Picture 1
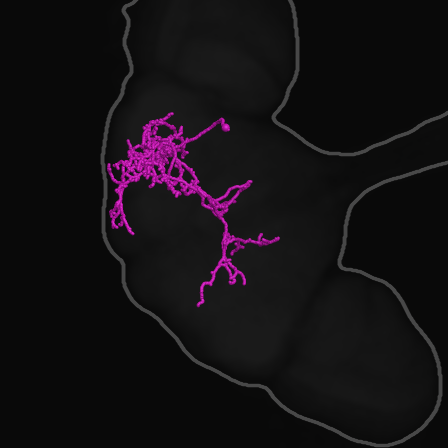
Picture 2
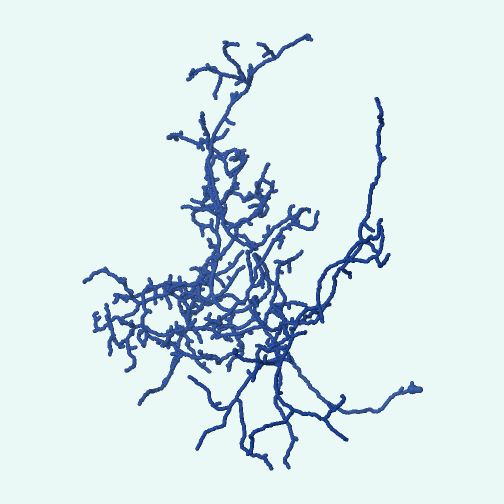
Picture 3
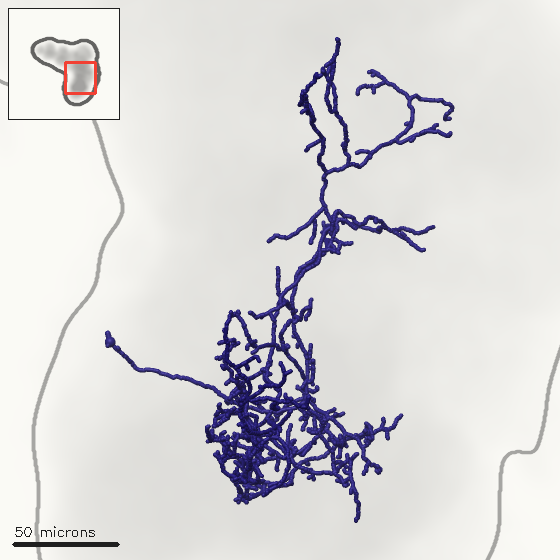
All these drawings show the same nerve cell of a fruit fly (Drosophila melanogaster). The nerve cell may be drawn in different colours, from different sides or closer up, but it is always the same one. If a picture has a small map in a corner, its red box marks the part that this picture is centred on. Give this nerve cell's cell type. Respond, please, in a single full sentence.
The single nerve cell here is of type AVLP714m.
